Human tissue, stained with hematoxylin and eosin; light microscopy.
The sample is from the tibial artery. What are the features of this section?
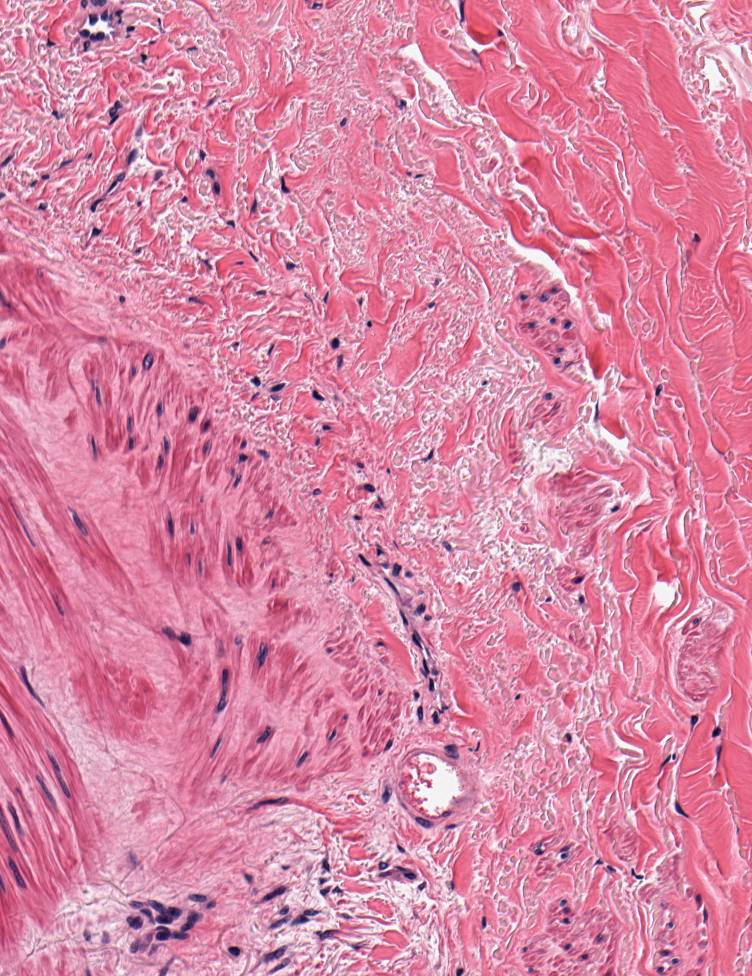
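First, layout: smooth muscle on the left, loose connective tissue in the middle, dense collagen on the right. Second, the smooth muscle cells: elongated, blunt-ended nuclei within pink cytoplasm. Third, their arrangement: bundles running in more than one direction. Fourth, the right side: thick, wavy, deeply eosinophilic collagen bundles with few nuclei.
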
